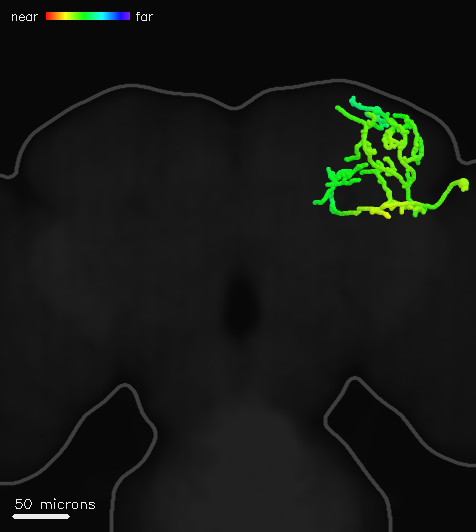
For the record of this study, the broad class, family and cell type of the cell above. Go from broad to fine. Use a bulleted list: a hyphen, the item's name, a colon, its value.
- broad class: central-brain intrinsic neuron
- family: hemilineage SLPav1_medial
- cell type: SLP229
